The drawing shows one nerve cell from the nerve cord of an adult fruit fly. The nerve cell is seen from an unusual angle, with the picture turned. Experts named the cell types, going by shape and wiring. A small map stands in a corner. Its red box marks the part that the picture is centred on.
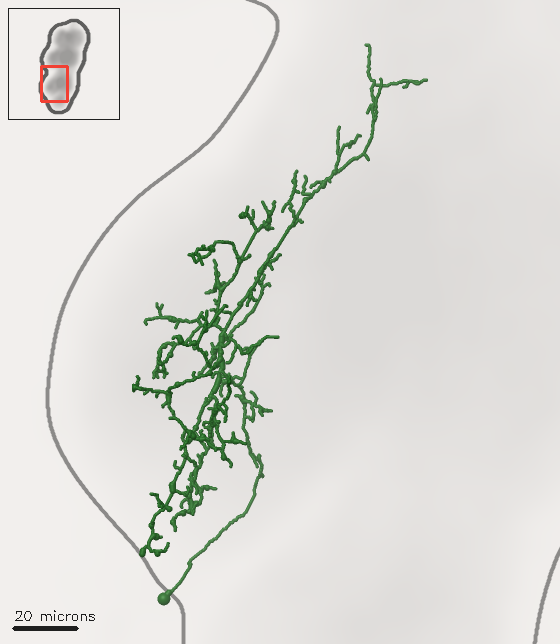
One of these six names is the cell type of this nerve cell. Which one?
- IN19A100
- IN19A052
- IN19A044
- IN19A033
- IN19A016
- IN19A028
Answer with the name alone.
IN19A100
